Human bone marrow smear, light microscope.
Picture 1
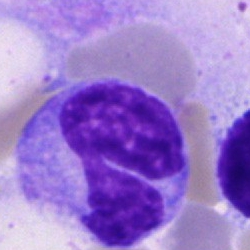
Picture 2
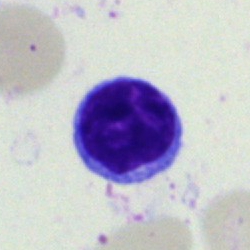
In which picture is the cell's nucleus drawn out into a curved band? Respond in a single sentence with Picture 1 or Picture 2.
The nucleus is drawn out into a curved band, without separate lobes, in picture 1.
